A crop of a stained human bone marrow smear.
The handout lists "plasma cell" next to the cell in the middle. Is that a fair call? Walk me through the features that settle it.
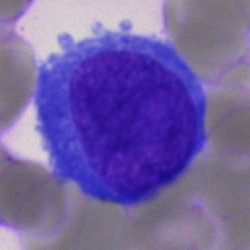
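Plasma cell is not the name for this one; it is a blast. The chromatin decides it: it is finely stippled, not clumped, which speaks for blast and against plasma cell.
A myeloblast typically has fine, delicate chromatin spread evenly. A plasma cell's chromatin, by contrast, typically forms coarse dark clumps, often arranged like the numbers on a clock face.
The deep blue cytoplasm, on its own, would not rule out a plasma cell.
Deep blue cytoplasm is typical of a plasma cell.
Note also the roughly round outline, small round blebs on the top edge, a rim wider on the left than the right, and no distinct granules.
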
